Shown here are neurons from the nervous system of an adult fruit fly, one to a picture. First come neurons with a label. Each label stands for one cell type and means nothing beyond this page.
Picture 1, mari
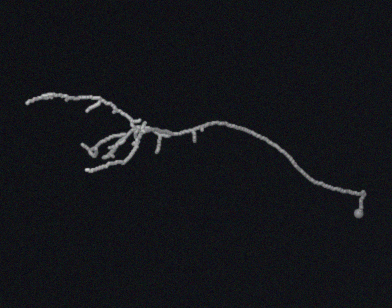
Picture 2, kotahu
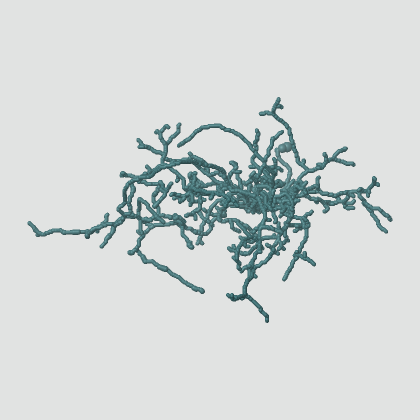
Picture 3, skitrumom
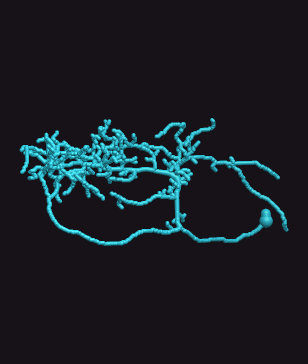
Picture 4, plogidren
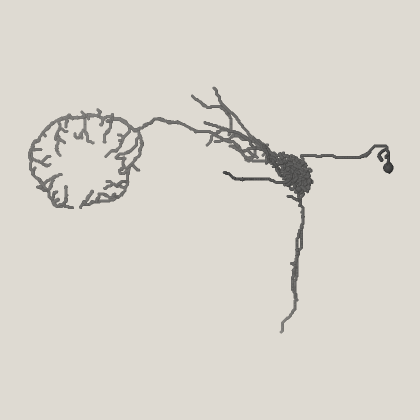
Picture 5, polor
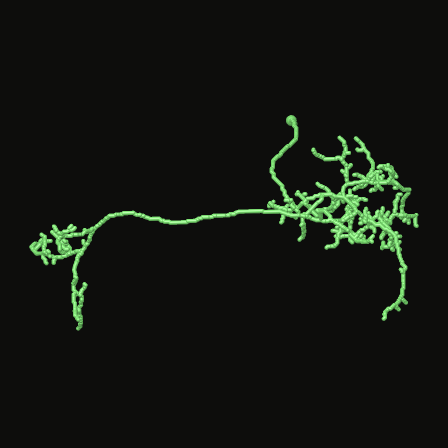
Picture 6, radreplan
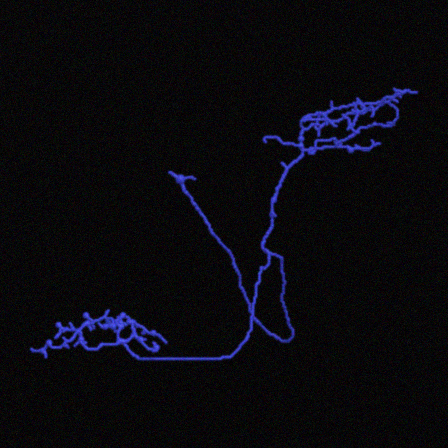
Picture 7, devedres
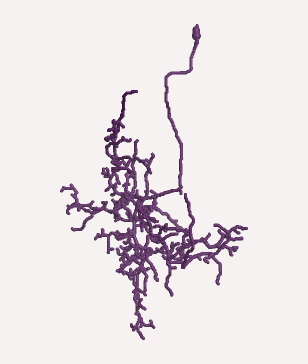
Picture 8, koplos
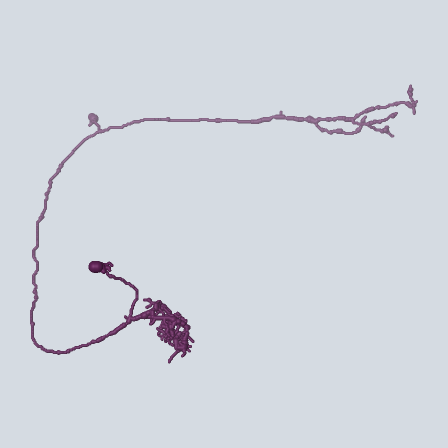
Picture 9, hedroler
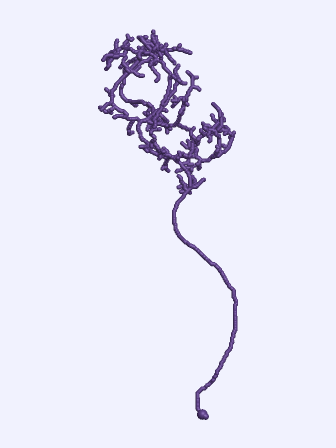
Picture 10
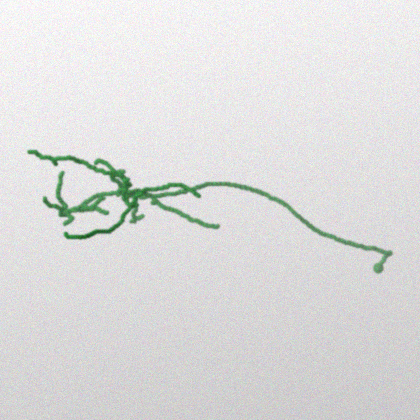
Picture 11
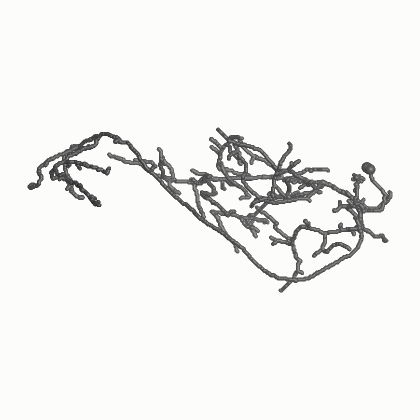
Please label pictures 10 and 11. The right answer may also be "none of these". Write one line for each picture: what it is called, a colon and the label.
10: mari
11: none of these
